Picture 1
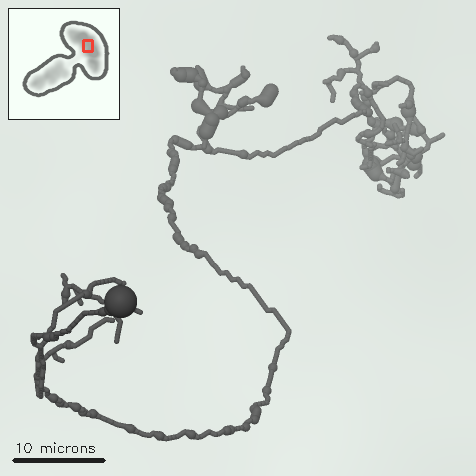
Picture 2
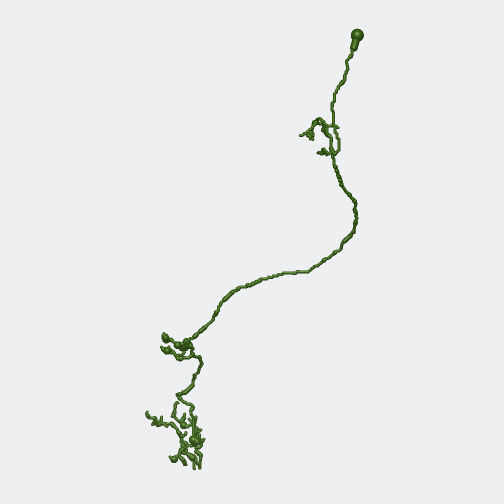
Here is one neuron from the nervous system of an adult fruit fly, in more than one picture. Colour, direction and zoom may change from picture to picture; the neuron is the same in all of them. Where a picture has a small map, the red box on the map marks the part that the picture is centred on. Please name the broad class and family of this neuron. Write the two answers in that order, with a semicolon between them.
central-brain intrinsic neuron; class CX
